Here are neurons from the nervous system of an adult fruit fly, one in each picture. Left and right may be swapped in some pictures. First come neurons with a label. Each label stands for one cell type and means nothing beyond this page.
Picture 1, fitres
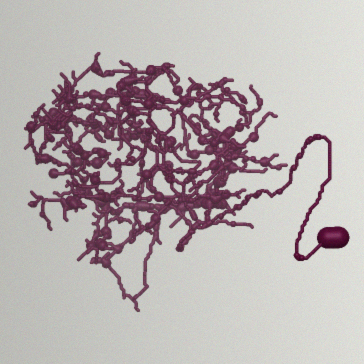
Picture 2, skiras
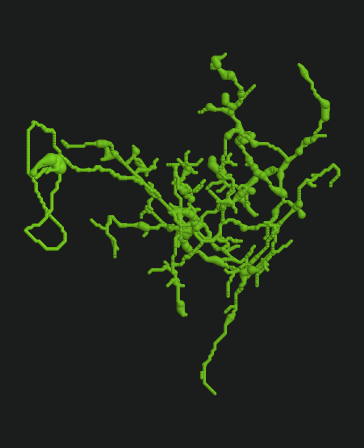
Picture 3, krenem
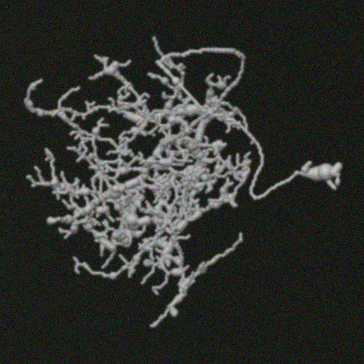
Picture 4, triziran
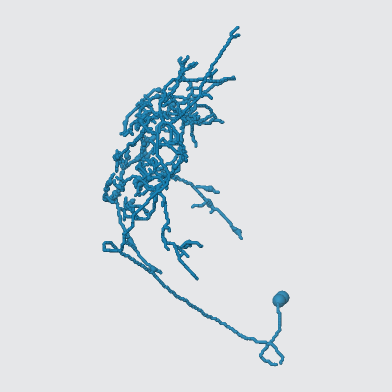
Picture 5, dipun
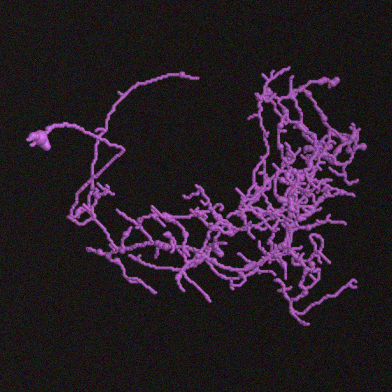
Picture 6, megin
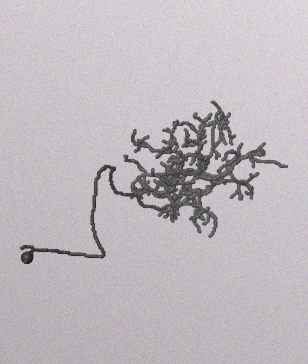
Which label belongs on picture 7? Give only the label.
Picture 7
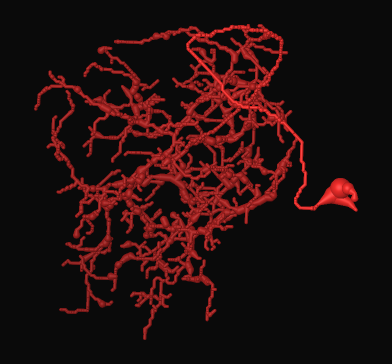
krenem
